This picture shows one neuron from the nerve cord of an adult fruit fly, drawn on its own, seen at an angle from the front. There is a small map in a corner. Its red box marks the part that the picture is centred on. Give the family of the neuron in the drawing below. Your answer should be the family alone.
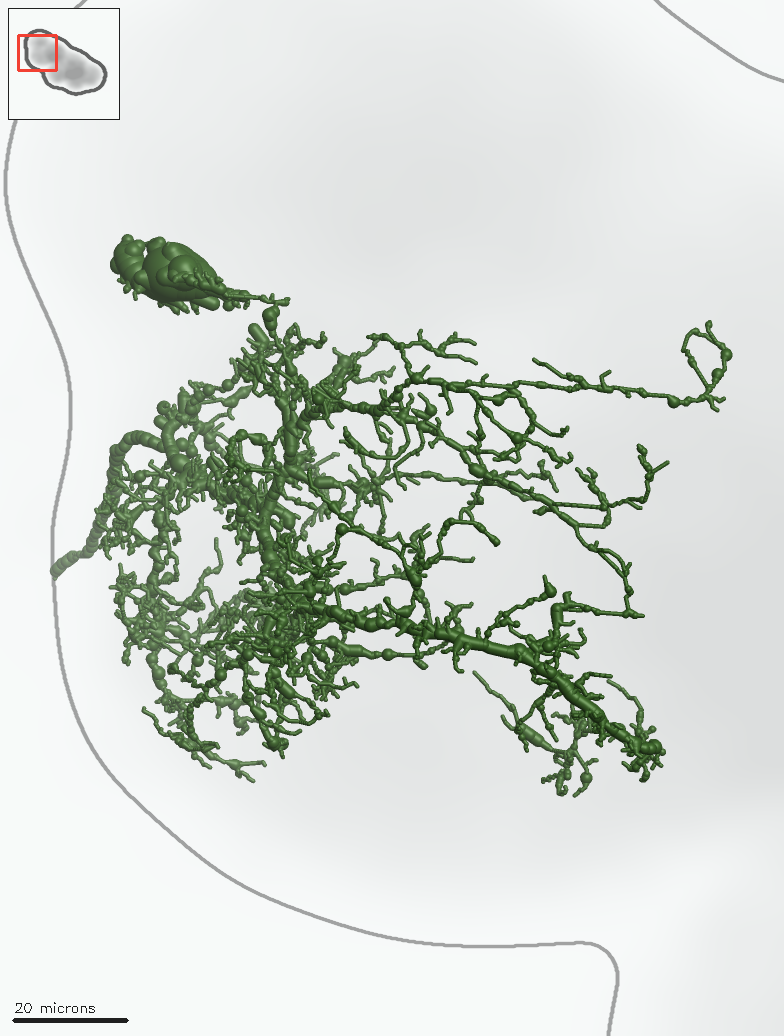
hemilineage 19A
